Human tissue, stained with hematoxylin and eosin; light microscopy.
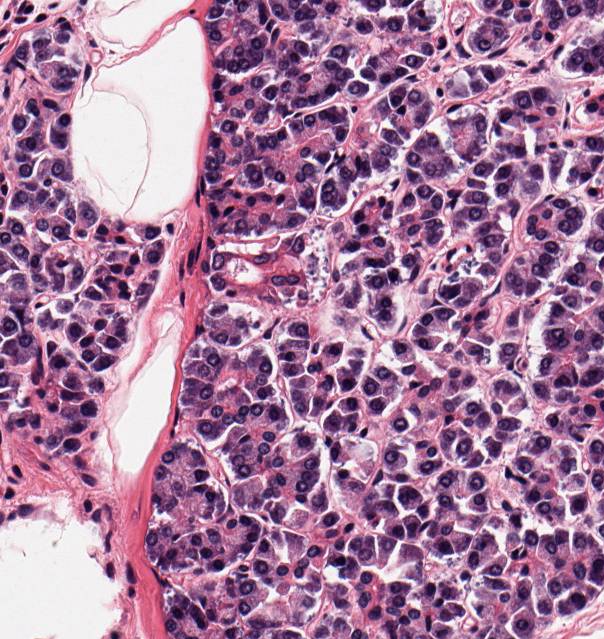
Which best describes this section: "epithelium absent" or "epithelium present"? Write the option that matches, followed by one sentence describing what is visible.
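Epithelium present. Closely packed small groups of epithelial cells fill most of the field to the right of a fibrous band on the left.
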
